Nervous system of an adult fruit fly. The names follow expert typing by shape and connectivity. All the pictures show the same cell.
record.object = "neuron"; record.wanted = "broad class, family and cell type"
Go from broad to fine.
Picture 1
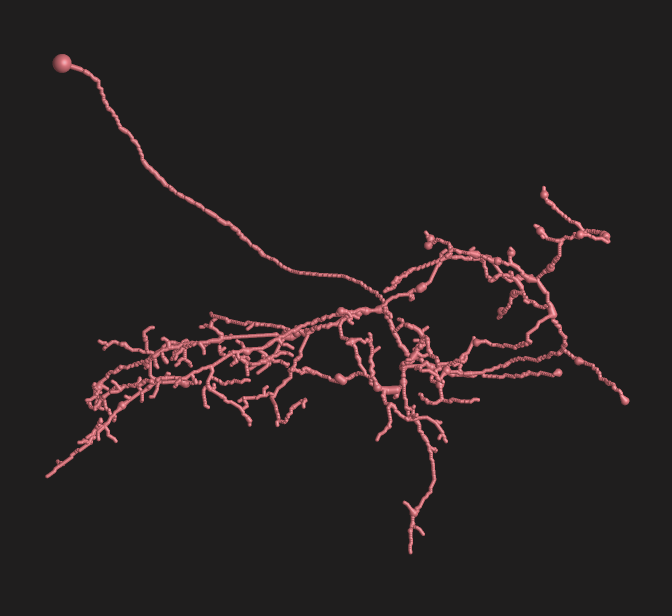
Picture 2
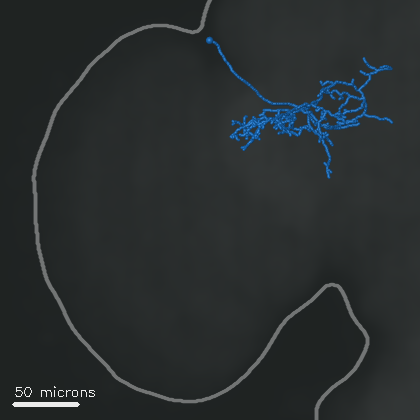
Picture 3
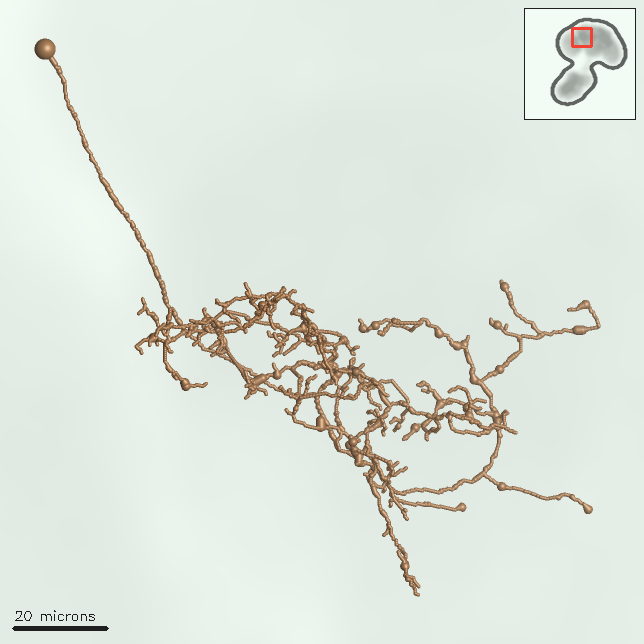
central-brain intrinsic neuron; hemilineage LHl4_posterior; PLP114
